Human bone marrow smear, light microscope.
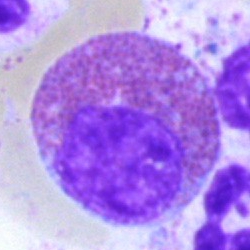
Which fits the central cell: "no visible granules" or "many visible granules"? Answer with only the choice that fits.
Many visible granules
